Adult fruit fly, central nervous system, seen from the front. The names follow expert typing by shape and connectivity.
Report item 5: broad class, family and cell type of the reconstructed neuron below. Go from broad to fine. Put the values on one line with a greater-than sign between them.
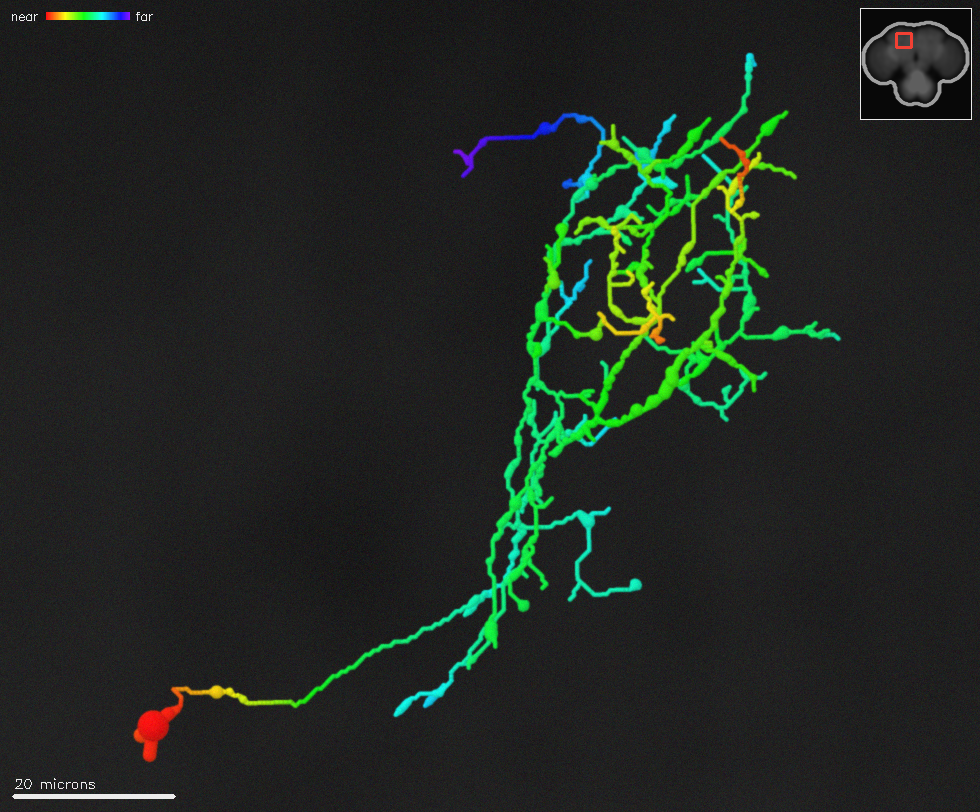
central-brain intrinsic neuron > hemilineage EBa1 > CRE057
